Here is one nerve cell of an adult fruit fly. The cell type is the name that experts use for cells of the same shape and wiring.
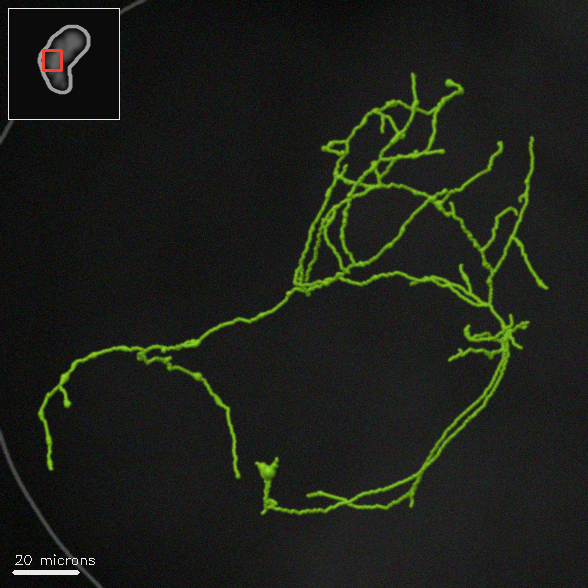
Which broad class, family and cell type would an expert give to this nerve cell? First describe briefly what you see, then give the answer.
The cell body is at the bottom of the picture. From left to right in the picture it spans about 160 microns. Dozens of branch ends can be seen. This is a nerve-cord intrinsic neuron. The family is hemilineage 12B. Its cell type is IN12B035.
